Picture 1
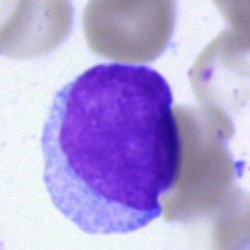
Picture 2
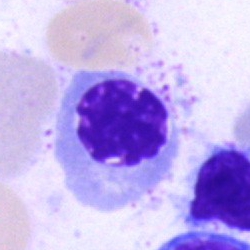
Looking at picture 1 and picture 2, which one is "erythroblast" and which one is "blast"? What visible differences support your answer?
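A blast appears in picture 1 and an erythroblast in picture 2. The chromatin tells them apart: in the blast it is finely granular with no coarse dark clumps, while in the erythroblast it is dark purple and coarsely clumped, with paler gaps between the clumps.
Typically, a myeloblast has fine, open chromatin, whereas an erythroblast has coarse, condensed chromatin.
The cytoplasm is pale blue in both cells, so its colour does not separate them. In both, the cytoplasm is widest at the lower left; in the blast the nucleus sits off-centre toward the upper right, and in the erythroblast the cytoplasm forms a wide rim broadest on the lower left side of the nucleus. The erythroblast's cytoplasm holds neither granules nor vacuoles, and its outline is irregular rather than smoothly round. A red cell lies against the right side of the blast.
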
